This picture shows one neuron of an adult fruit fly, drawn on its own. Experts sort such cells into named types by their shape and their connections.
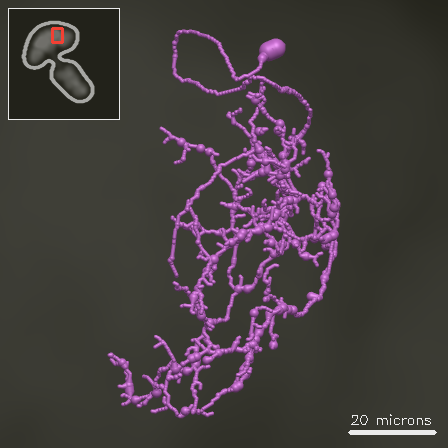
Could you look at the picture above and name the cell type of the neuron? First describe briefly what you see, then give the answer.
It is in the brain and does not reach the nerve cord. Its cell body lies at the top of the picture. By the scale bar it is about 90 microns tall in this view. Its broad class is central-brain intrinsic neuron. It is of cell type PVLP088.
